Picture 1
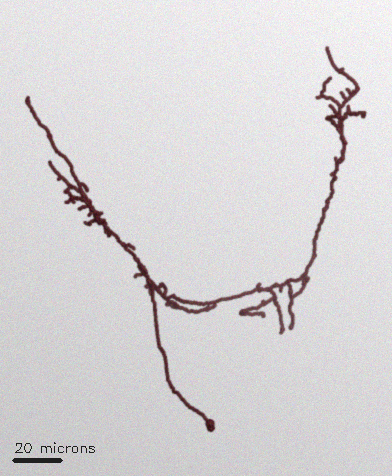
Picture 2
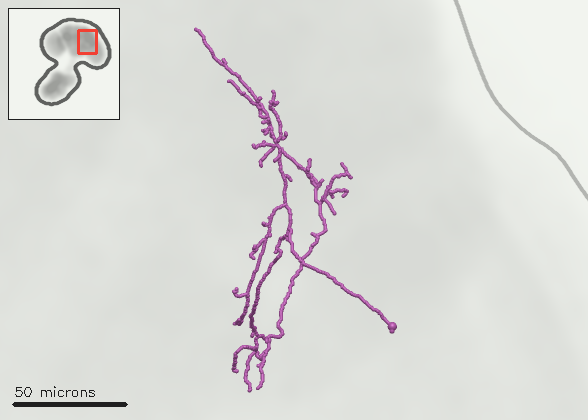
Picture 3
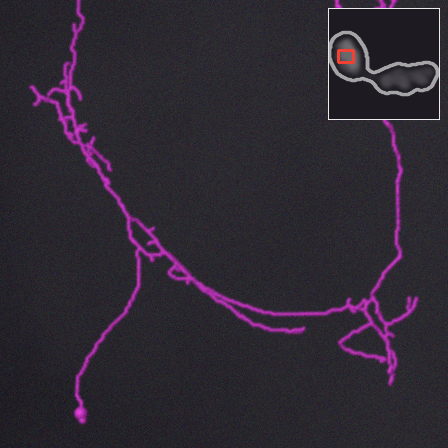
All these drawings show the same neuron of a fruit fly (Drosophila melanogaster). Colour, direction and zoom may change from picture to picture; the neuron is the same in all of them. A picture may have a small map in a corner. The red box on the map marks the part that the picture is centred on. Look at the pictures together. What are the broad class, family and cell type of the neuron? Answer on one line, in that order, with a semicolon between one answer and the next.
central-brain intrinsic neuron; hemilineage LALa1_posterior; WEDPN17_a1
